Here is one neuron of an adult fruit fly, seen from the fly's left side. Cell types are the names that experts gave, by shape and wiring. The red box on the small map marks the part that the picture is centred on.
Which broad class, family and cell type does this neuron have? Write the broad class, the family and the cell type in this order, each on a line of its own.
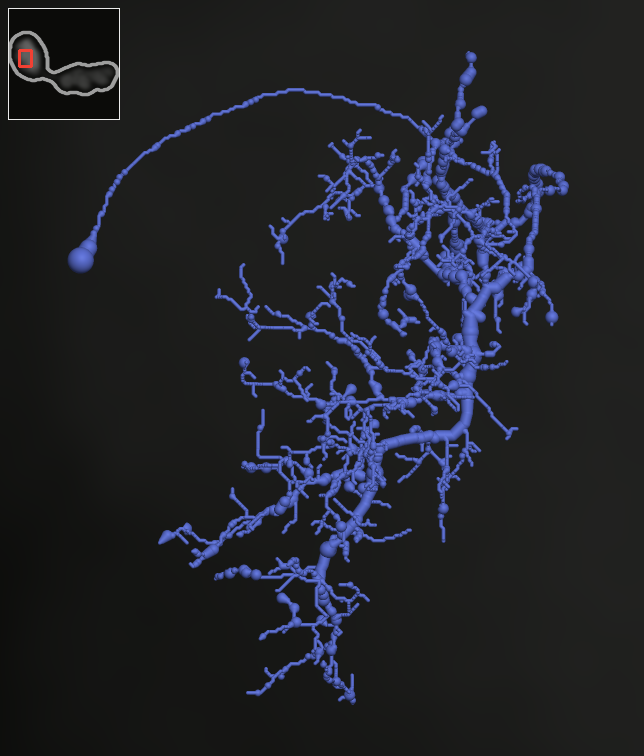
central-brain intrinsic neuron
hemilineage VLPa2
CB3544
